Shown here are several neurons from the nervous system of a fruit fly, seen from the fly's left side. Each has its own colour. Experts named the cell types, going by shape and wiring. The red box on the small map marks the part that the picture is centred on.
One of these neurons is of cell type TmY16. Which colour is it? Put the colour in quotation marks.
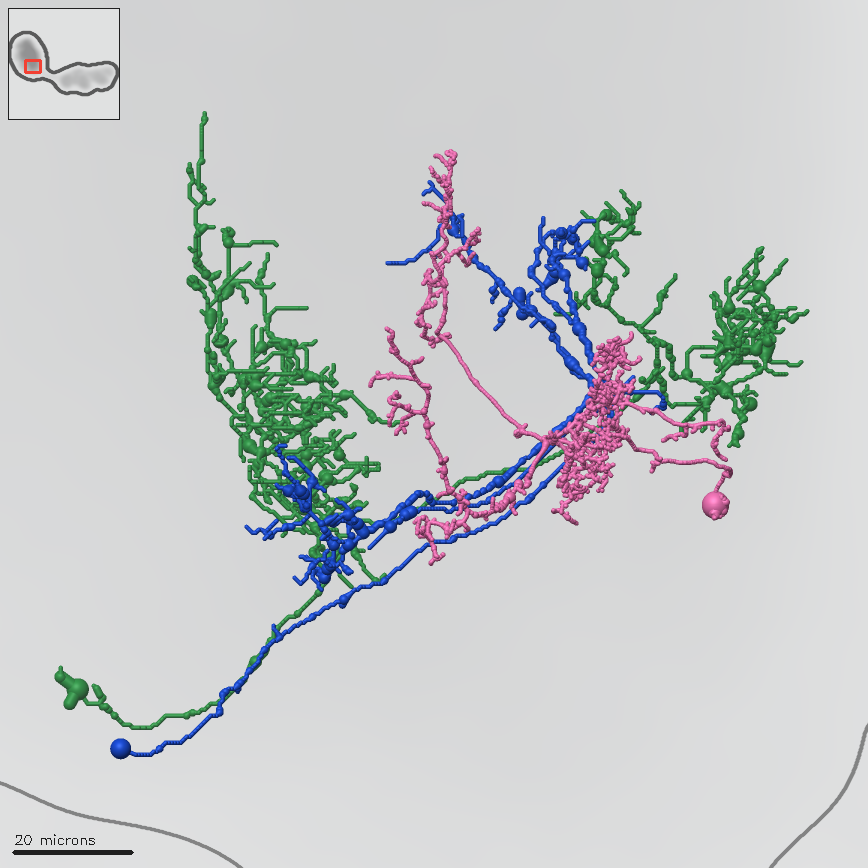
"green"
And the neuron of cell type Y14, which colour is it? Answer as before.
"blue"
